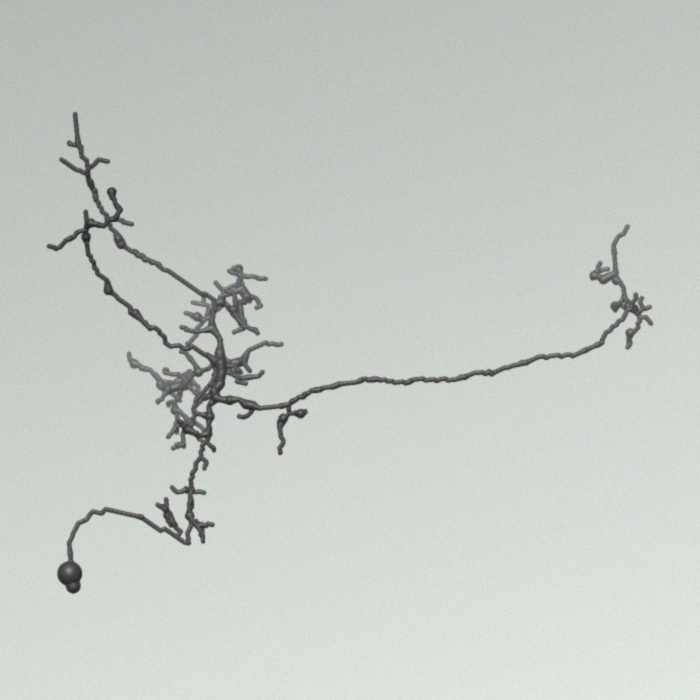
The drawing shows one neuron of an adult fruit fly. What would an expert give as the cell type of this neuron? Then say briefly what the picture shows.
The cell type is Y12. It is an optic-lobe intrinsic neuron. The cell body is at the lower left of the picture. Dozens of branch ends can be seen.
